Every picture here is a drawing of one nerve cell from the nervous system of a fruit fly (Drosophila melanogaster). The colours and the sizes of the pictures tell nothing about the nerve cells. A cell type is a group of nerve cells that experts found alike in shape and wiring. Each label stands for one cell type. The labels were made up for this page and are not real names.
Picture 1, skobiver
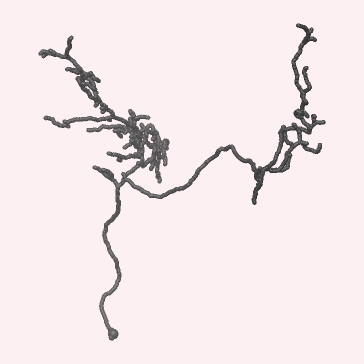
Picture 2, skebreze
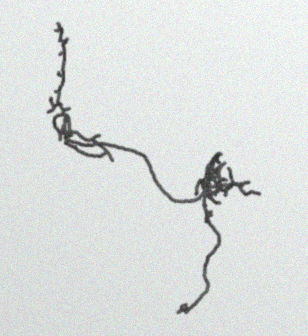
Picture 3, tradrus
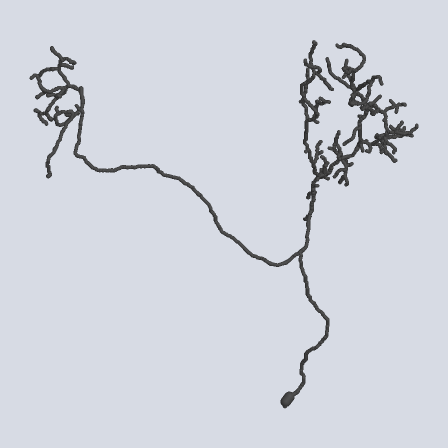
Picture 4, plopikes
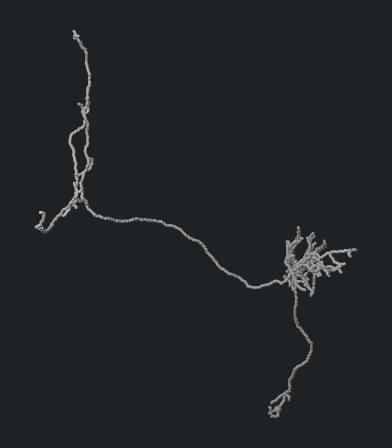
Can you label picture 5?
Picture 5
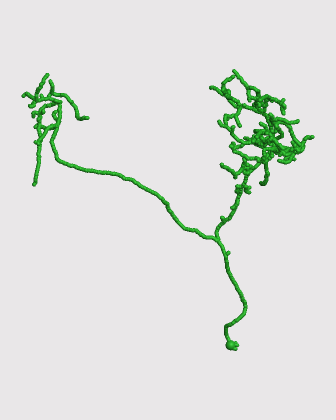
tradrus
